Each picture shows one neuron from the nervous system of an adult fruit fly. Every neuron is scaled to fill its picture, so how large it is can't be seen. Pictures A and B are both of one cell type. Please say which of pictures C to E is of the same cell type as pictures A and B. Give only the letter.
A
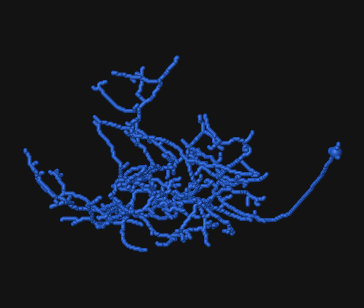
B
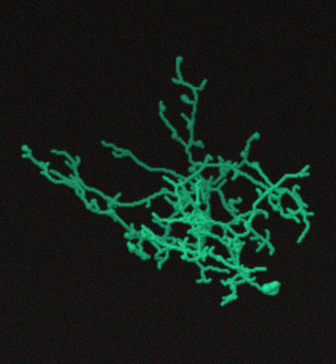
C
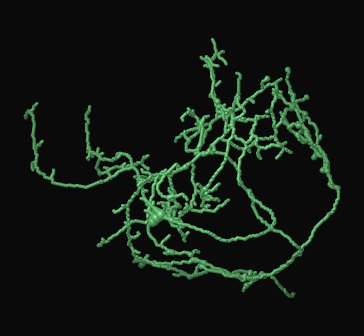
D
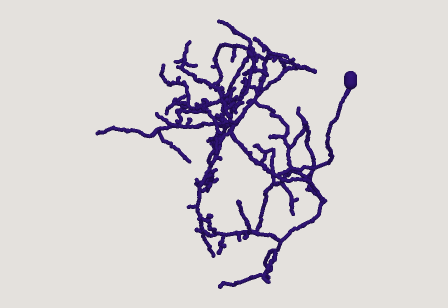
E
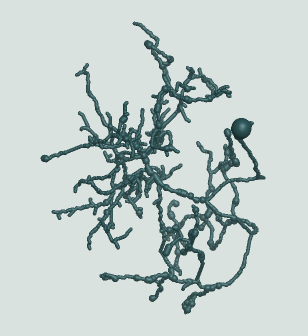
C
